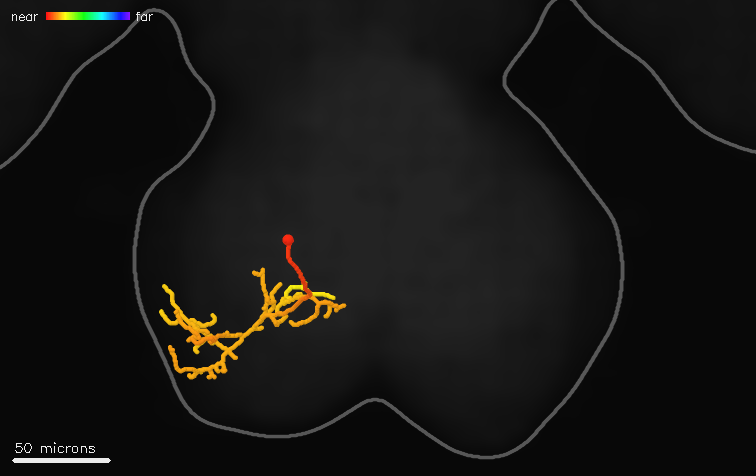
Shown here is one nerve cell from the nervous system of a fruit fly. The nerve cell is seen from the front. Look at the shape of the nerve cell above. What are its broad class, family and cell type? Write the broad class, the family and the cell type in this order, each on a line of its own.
nerve-cord intrinsic neuron
hemilineage 09A
IN09A062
